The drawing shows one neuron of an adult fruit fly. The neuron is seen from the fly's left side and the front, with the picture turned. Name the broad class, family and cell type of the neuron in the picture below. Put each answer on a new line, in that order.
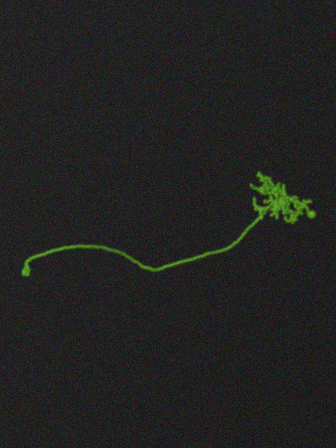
visual projection neuron
MeTu
MeTu3c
